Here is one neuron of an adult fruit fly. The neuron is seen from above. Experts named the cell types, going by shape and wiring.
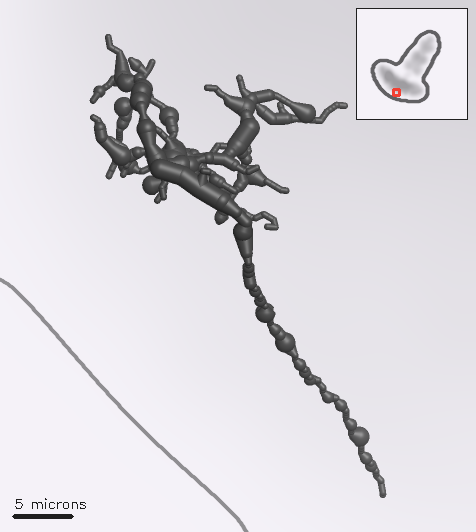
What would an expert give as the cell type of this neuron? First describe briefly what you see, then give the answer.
From top to bottom in the picture it spans about 40 microns. In this view it is taller than it is wide. This is a sensory neuron entering the brain. The cell type is ENS3.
